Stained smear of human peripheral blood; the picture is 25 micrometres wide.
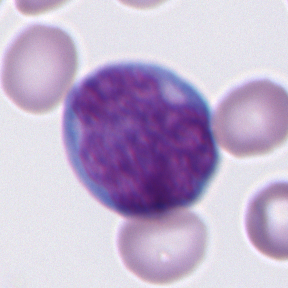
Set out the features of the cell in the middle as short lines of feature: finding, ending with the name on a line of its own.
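Cytoplasmic rim: narrow, widest on the left side
Cytoplasm colour: pale blue
Granules: none visible
Surface: no projections
Identification: myeloblast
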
